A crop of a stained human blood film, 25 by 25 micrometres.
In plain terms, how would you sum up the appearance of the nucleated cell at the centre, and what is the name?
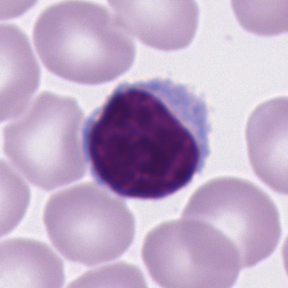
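First, the nucleus is round to slightly oval, without lobes or any deep indentation. Second, no nucleoli are visible in it. Third, the cytoplasm holds no vacuoles. Fourth, the outer edge of the cytoplasm is frayed with fine short projections. The cell is a typical lymphocyte.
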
